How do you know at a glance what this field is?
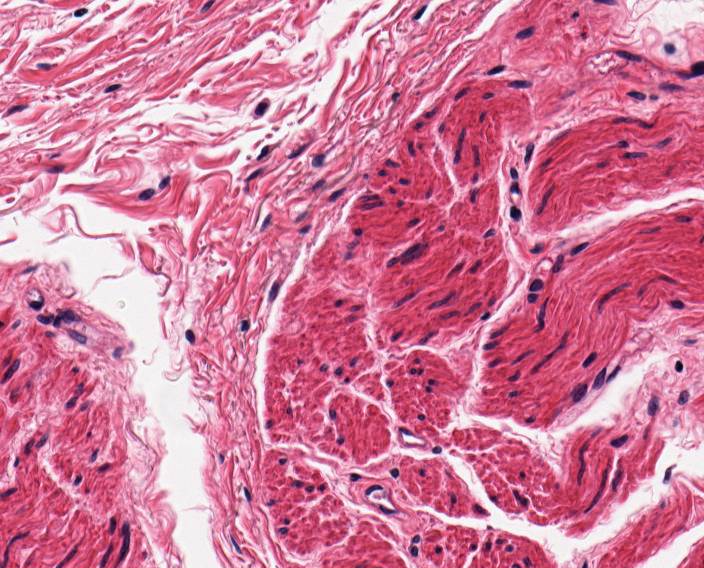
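Mainly smooth muscle. Check one: bundles fill the right half and lower-left corner; loose connective tissue occupies the upper left. Check two: bundles are cut in different planes, lengthwise at upper right, across at lower centre.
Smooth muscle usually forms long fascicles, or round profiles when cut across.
Check three: lengthwise bundles show elongated cigar-shaped nuclei singly within the fibres, so the pink is cytoplasm rather than dense connective tissue's acellular collagen. Check four: deeply eosinophilic cytoplasm, no cross-striations.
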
